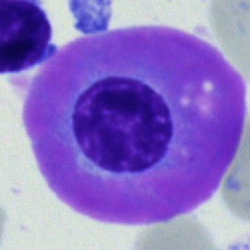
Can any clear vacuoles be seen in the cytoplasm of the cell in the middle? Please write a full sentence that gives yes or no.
Yes, at least one clear vacuole is present within the cytoplasm of the cell.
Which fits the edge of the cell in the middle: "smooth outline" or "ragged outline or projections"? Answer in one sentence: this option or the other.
The cell is bounded by a smooth edge without blebs or tags.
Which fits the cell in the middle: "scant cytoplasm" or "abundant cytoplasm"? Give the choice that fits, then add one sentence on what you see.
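Abundant cytoplasm. The cytoplasm is abundant, occupying far more of the cell than the nucleus does.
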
